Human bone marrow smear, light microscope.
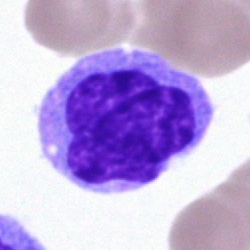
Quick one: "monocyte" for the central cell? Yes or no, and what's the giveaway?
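Start with the cytoplasm: a moderate rim of pale blue-lilac surrounds the nucleus, and one small clear vacuole lies in it at the lower left. That vacuole goes with monocyte rather than metamyelocyte.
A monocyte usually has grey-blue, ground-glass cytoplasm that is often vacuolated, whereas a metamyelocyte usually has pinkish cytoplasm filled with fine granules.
Next, the nucleus: its outline is lobulated and folded, with several shallow bulges, and no distinct nucleoli show in it. The cell itself is roughly round and smooth. So yes, monocyte fits this cell.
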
